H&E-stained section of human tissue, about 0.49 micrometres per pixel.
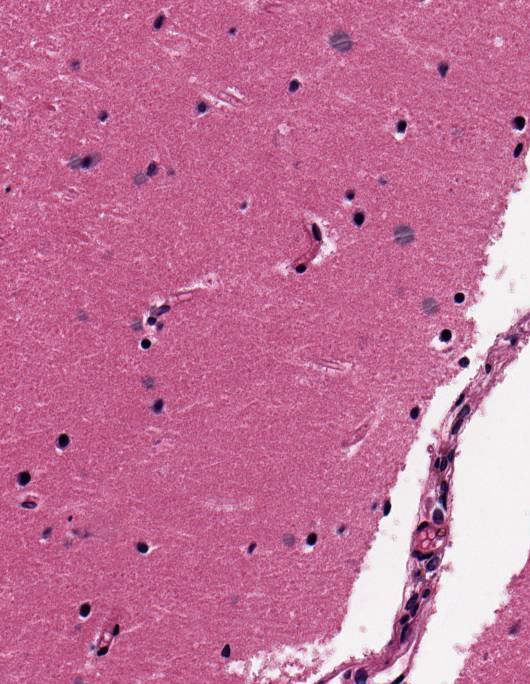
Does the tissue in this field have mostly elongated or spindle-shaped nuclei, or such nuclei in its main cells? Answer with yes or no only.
No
